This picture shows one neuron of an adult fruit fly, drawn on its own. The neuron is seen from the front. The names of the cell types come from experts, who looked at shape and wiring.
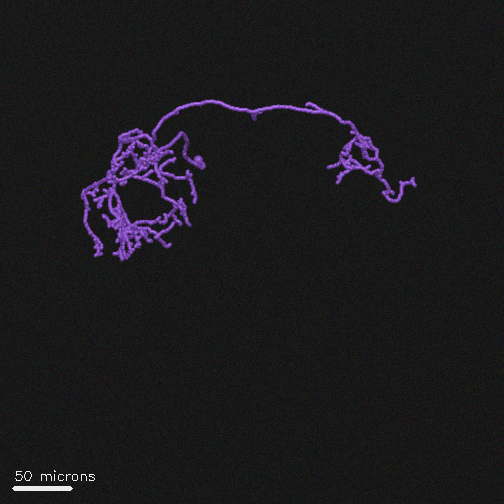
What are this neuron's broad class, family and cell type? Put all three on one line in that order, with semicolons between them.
central-brain intrinsic neuron; hemilineage DM4_dorsal; pC1_12b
